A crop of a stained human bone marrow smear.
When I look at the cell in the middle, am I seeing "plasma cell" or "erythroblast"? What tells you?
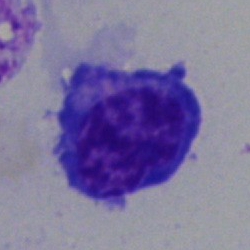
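It is an erythroblast. Going over it, I find the outline irregular, with angular corners instead of a smooth round shape. The chromatin is dark purple and patchy, darker clumps with lighter spaces between them. The cytoplasm stains deep blue. At the upper right edge, a small rounded knob juts out.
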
